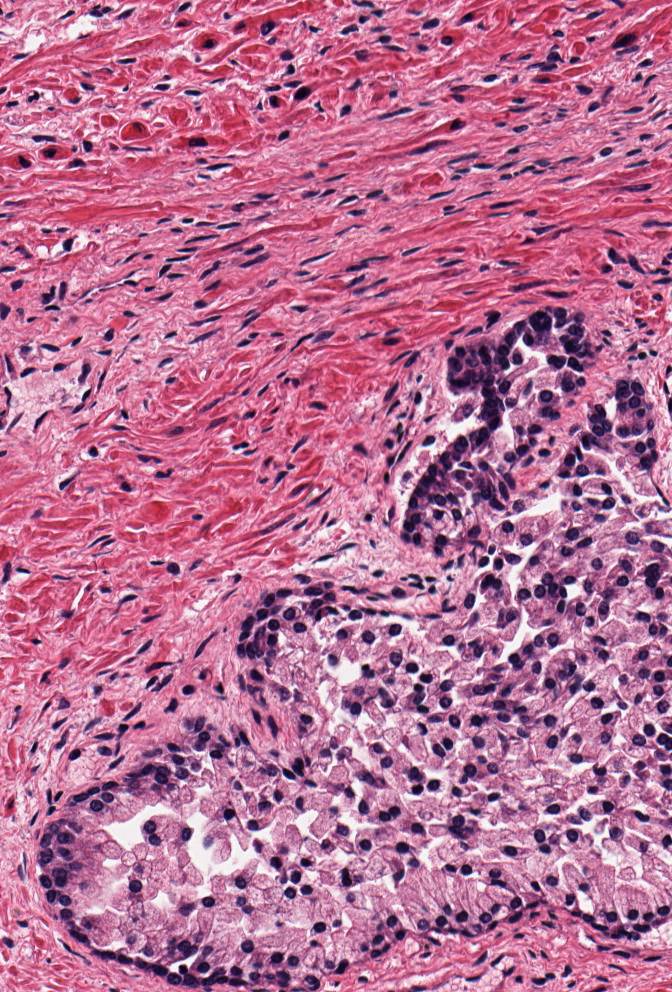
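Prostate, stained with haematoxylin and eosin. Dense pink stroma takes up the upper and left part of the field, while glandular epithelium fills the lower right. Looking at the epithelial cells, their cytoplasm is pale, clear to finely vacuolated, and their nuclei are small, round and fairly uniform. The stroma is made of pink spindle cells with elongated nuclei, bundled and running roughly across the upper field.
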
